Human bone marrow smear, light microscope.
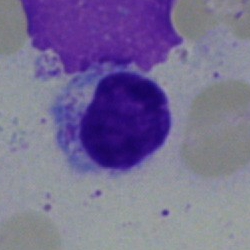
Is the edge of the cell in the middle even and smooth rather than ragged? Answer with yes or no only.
No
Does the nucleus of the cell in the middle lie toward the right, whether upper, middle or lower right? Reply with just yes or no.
Yes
